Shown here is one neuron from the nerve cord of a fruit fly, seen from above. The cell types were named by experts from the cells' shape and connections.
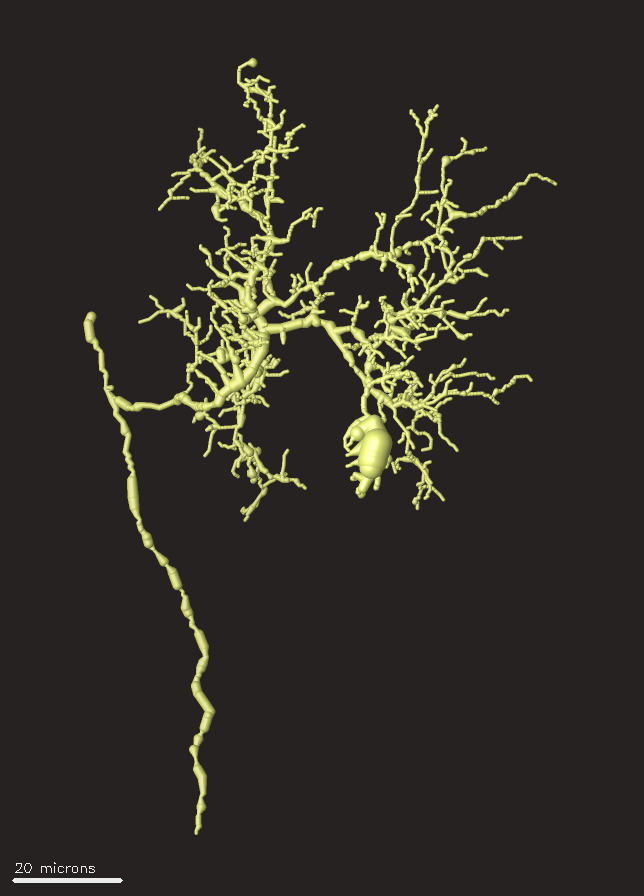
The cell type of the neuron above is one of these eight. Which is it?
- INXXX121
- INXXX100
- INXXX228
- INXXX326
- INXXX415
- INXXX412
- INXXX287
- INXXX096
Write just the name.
INXXX326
